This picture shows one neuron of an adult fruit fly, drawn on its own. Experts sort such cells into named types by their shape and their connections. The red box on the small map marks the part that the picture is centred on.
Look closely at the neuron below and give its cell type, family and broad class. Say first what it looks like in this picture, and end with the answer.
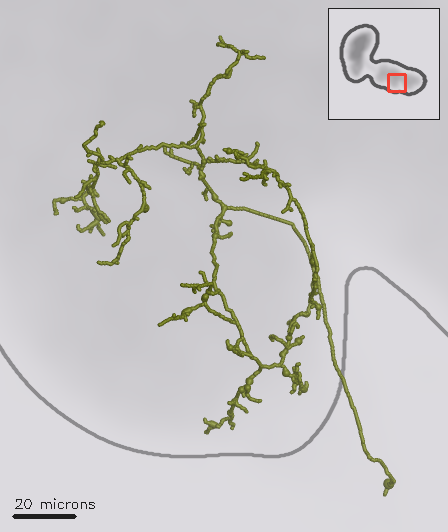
It lies in the nerve cord. By the scale bar it is about 150 microns tall in this view. The picture shows dozens of branch ends. It is of cell type IN21A080. The family is hemilineage 21A. Its broad class is nerve-cord intrinsic neuron.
